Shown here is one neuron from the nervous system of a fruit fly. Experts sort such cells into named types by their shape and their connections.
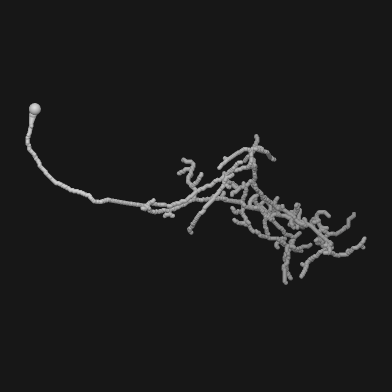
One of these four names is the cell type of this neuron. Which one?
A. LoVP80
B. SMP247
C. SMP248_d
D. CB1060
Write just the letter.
B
